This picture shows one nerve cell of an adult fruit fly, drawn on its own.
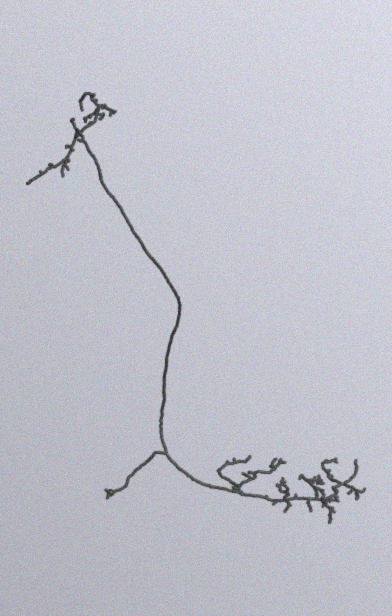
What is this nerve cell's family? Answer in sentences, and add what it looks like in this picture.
Its family is hemilineage VPNl&d1_lateral. Its broad class is visual projection neuron. Its cell body lies at the lower left of the picture. As drawn here it is taller than it is wide.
